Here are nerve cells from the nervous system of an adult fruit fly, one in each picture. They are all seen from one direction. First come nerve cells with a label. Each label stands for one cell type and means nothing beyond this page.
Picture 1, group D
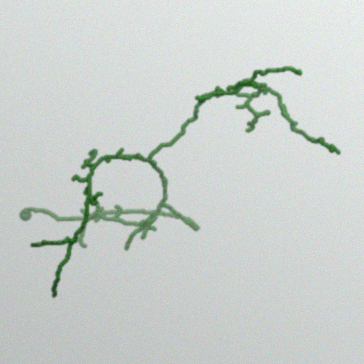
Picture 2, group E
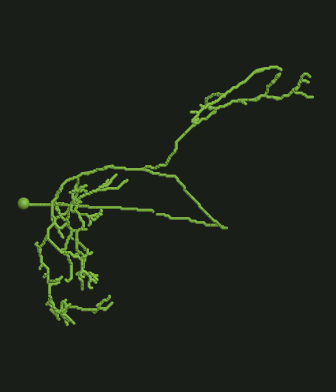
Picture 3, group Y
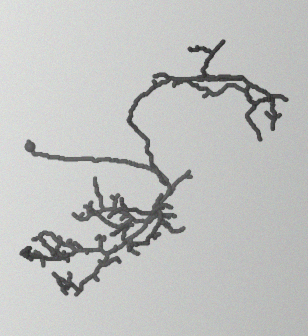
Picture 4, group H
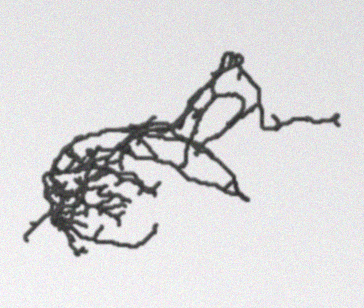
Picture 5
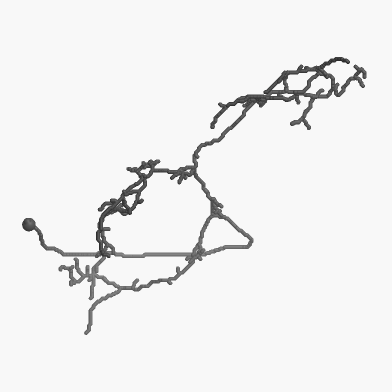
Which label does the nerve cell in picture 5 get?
group D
